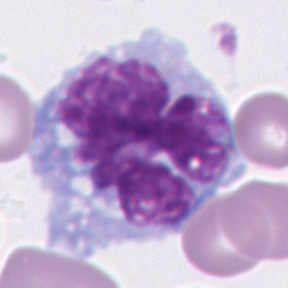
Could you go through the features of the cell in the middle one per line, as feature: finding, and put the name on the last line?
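Nucleus: irregularly folded into several overlapping lobes
Chromatin: loose and lacy, not coarsely clumped
Cytoplasm: abundant, pale greyish blue
Vacuoles: small and clear, towards the lower left
Name: monocyte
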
